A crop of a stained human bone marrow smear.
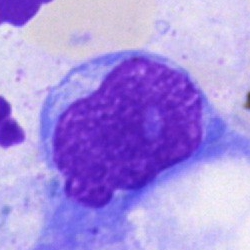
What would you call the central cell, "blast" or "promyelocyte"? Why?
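Blast, I think, rather than promyelocyte. What decides it is the cytoplasm: I can't see any granules in it.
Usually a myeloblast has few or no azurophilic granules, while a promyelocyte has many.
Beyond that, the chromatin is finely stippled with small paler flecks, and a pale bluish oval area sits in the right half of the nucleus. The cytoplasm also stretches toward the lower right, so the outline isn't round.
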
